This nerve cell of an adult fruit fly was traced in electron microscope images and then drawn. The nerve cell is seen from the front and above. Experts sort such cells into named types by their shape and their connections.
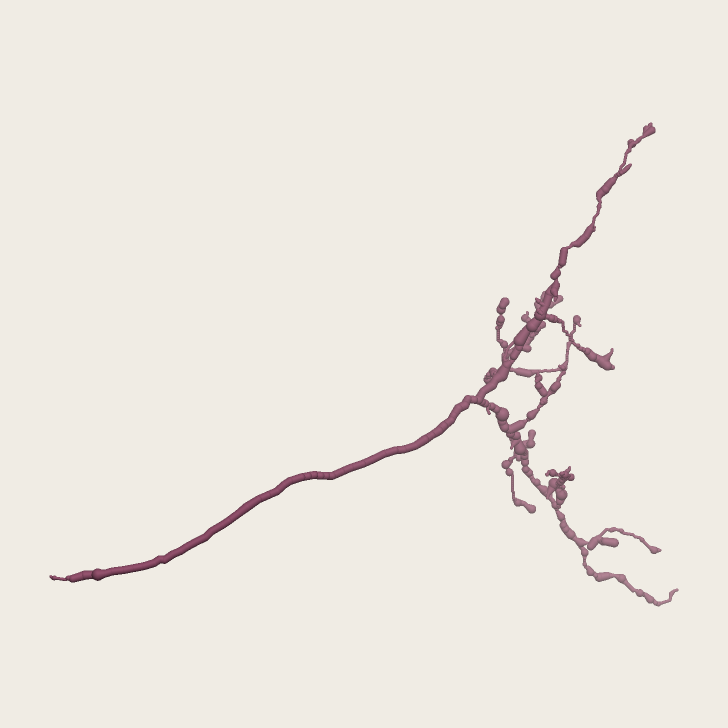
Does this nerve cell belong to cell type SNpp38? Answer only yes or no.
no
